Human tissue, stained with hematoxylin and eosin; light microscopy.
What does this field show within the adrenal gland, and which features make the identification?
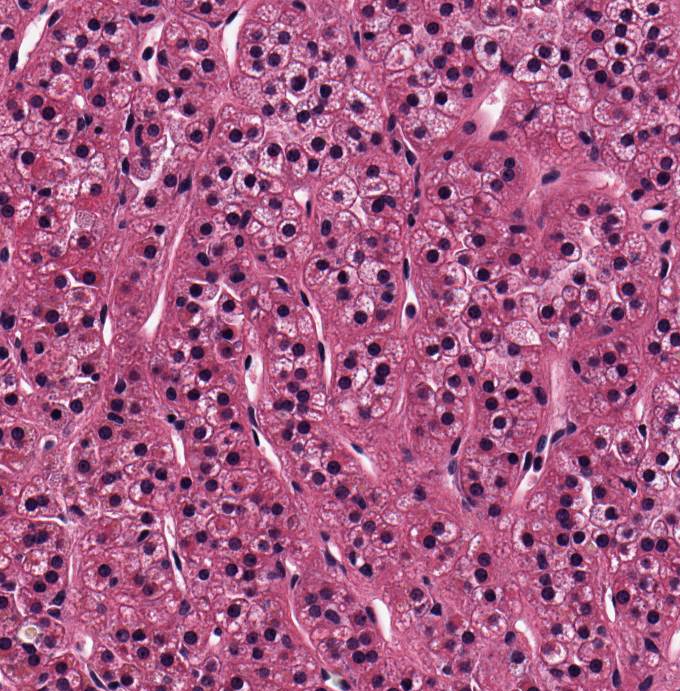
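Zona fasciculata, I would say. What settles it for me is the cytoplasm of most cells: pale pink, finely vacuolated, foamy-looking.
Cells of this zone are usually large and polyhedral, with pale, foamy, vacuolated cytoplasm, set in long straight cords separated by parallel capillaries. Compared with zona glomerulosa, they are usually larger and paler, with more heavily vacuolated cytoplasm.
And here, thin-walled capillaries lined by elongated, flattened endothelial nuclei do run between the cell cords. The empty spaces are narrow slits along the partitions between cords, and no gland lumina form within the cell nests.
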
